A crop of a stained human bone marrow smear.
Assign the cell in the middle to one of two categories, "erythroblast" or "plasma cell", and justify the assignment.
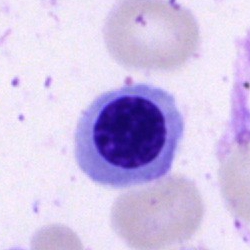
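Erythroblast. What settles it is that the cytoplasm forms a complete rim around the nucleus.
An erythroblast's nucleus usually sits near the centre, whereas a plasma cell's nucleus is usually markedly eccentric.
The chromatin is dark purple and coarsely clumped, no nucleolus is visible, and the roughly round outline has no surface projections.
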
